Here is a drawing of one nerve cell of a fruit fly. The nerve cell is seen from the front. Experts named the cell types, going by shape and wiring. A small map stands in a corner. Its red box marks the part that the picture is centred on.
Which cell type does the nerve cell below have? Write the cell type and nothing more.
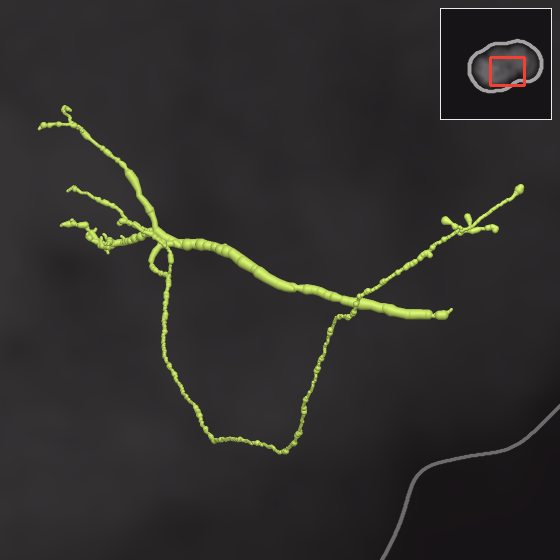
SApp20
